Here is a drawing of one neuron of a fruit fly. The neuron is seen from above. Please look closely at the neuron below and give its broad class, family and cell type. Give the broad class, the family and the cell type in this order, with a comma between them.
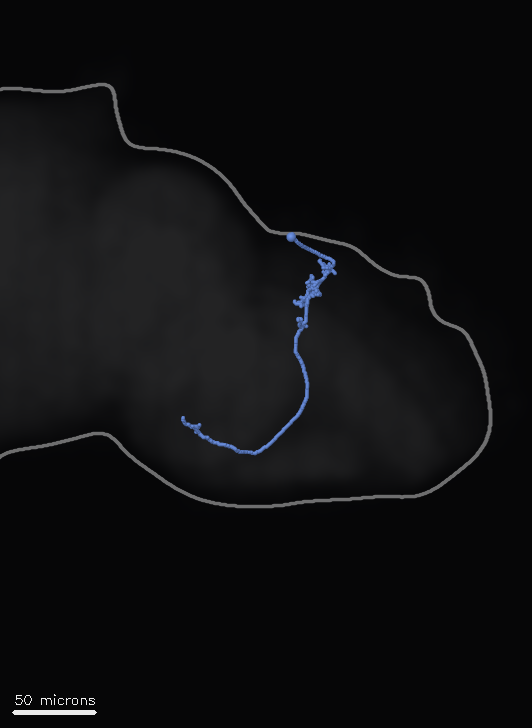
optic-lobe intrinsic neuron, Tm, Tm5c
